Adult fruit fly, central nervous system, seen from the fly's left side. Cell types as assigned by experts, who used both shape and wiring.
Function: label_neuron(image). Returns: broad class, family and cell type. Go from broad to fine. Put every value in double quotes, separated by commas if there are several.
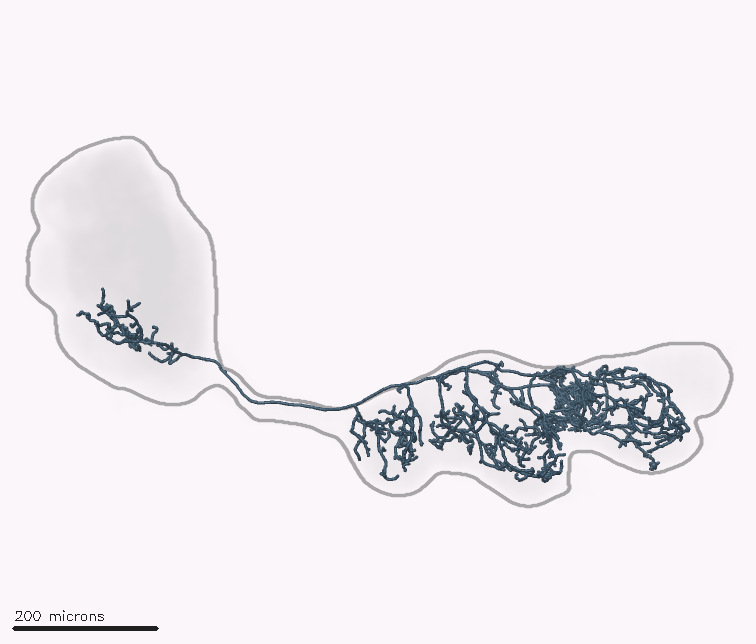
"ascending neuron", "hemilineage 27X", "AN27X004"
